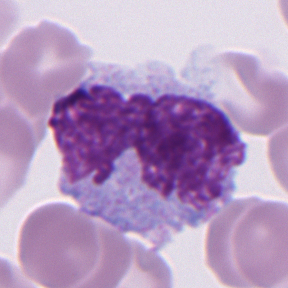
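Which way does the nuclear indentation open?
Toward the bottom of the picture.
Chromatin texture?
Lacy, folded and cord-like, not solid dark blocks.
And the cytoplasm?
Pale greyish blue, holding fine, faint purplish dust-like granules.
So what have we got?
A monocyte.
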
